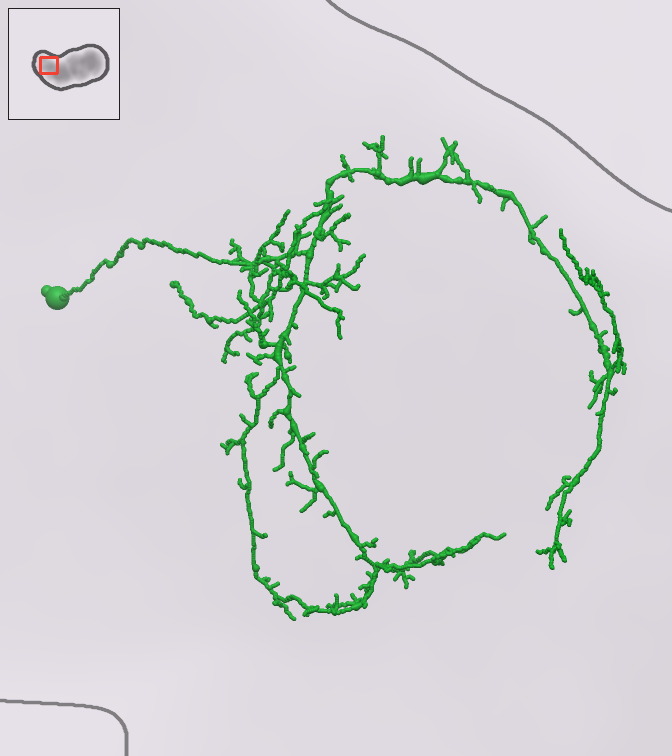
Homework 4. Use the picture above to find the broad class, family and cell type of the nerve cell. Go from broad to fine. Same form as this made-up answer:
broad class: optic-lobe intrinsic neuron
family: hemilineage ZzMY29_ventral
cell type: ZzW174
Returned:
broad class: nerve-cord intrinsic neuron
family: hemilineage 03A
cell type: IN03A055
